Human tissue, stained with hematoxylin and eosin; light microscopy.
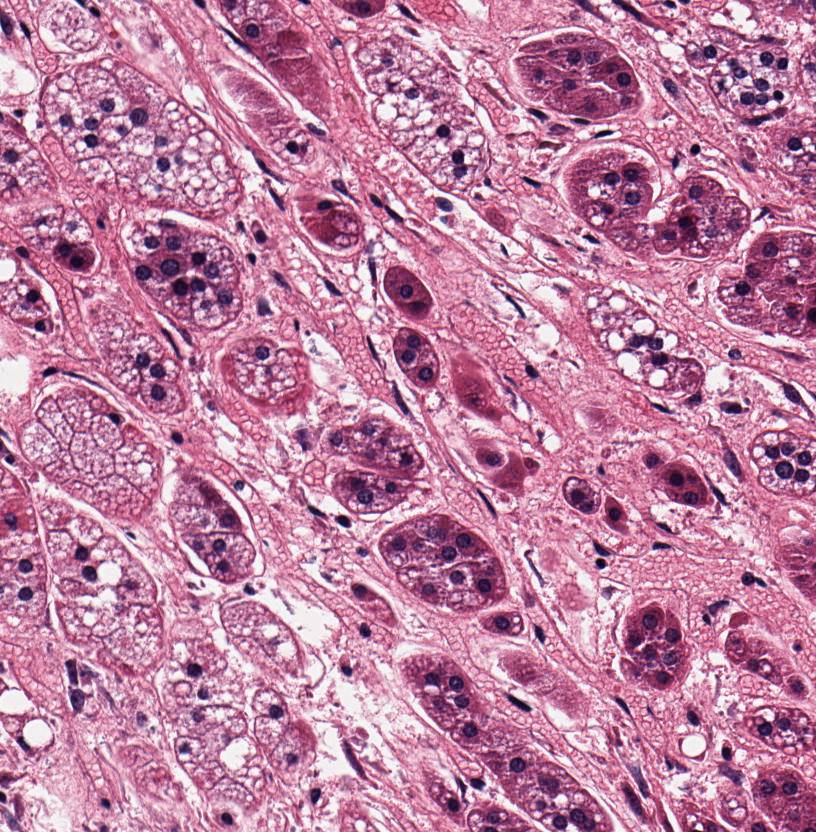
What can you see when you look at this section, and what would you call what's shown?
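Rounded to oval cell nests, divided by narrow stromal bands, fill the field. In many, especially on the left, cytoplasm is filled with clear round vacuoles of varying size; some, upper right and centre, show denser, darker pink cytoplasm with few vacuoles. This is adrenal gland.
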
